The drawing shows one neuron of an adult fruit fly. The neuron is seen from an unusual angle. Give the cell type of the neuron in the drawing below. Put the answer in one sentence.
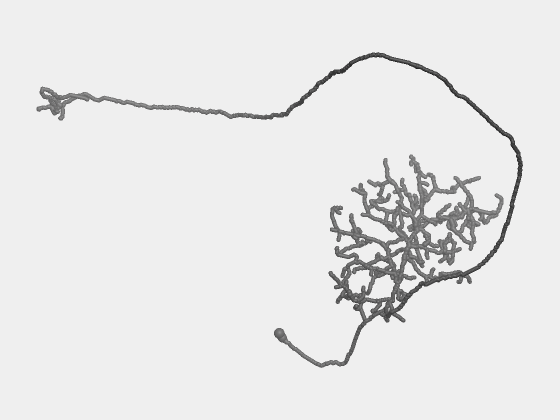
The cell type is MeTu3b.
